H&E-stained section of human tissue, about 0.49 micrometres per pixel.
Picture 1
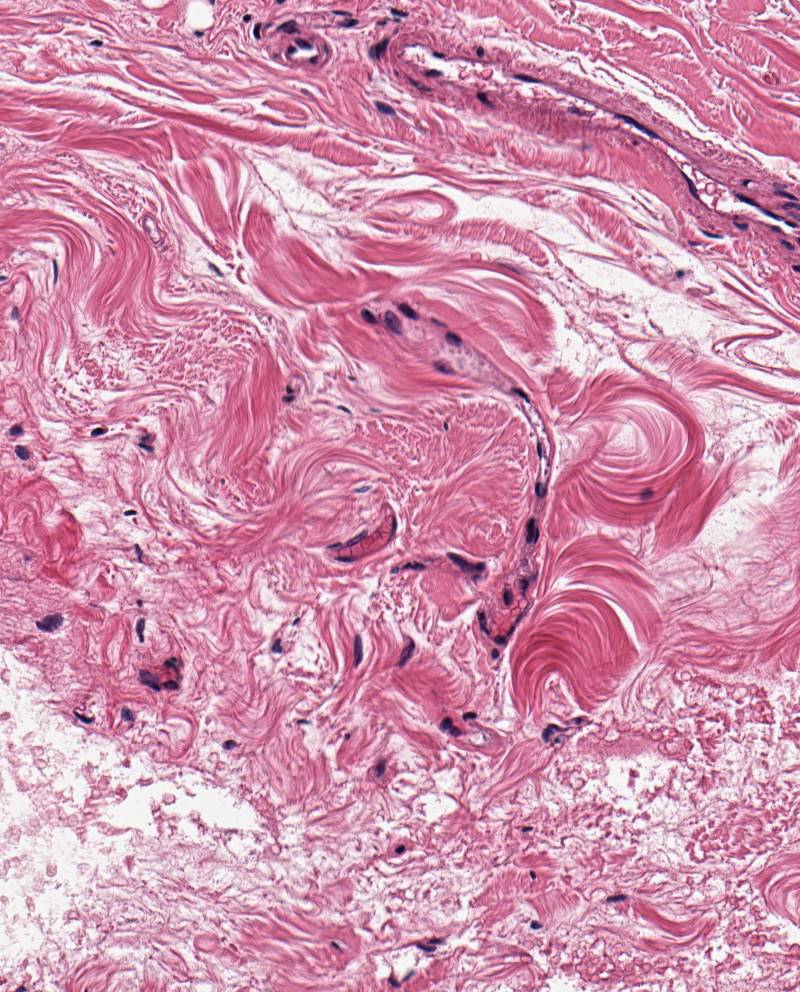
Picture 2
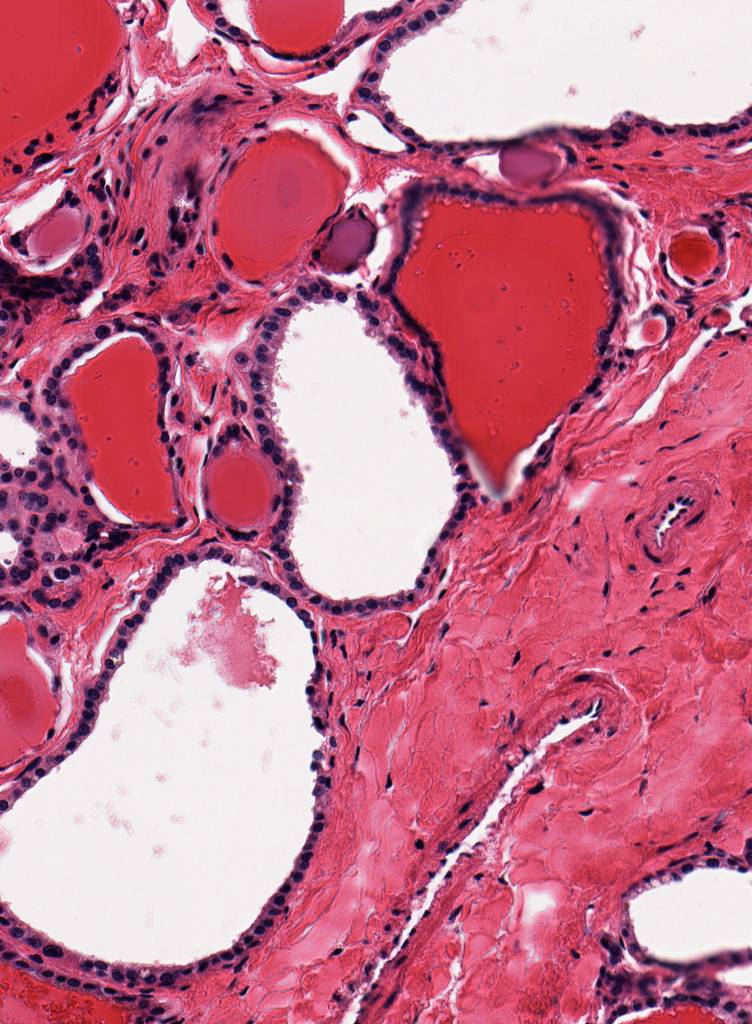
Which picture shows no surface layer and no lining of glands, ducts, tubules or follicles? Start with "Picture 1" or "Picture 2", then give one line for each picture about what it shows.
Picture 1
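What picture 1 shows: No epithelium is present anywhere in the field.
What picture 2 shows: Each follicle is lined by a single layer of flattened to low cuboidal cells with small dark round nuclei.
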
